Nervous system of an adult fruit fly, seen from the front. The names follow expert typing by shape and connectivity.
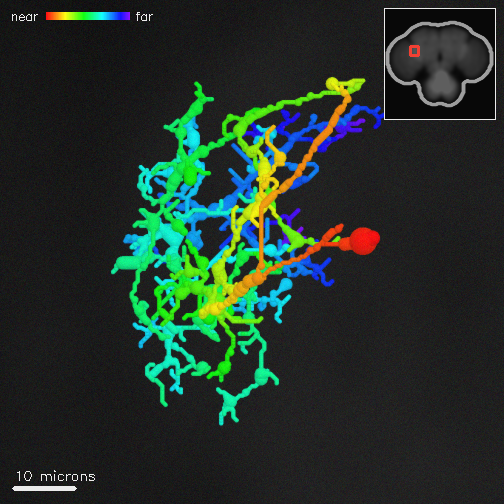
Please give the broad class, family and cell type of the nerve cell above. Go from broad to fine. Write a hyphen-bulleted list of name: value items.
- broad class: central-brain intrinsic neuron
- family: hemilineage VLPa1_lateral
- cell type: AVLP311_b1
